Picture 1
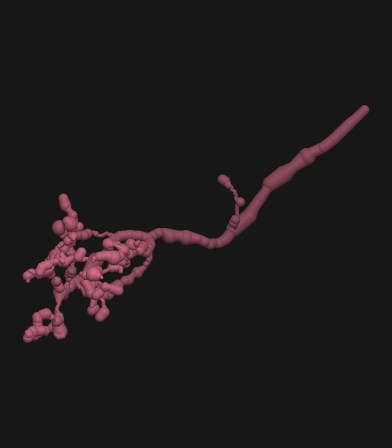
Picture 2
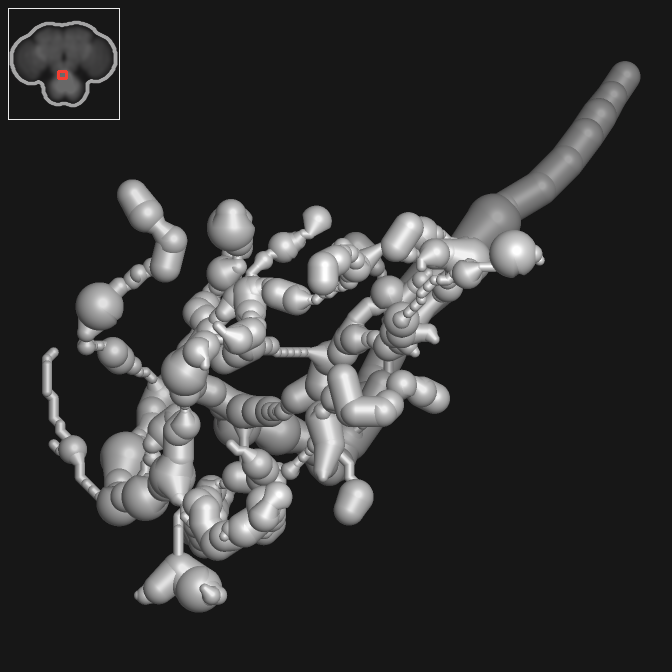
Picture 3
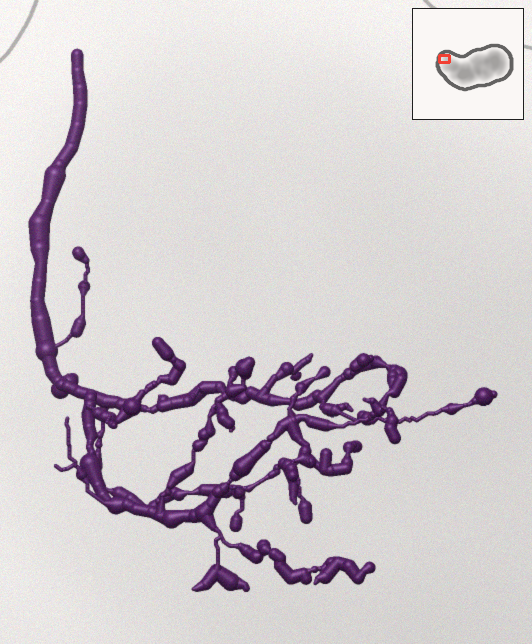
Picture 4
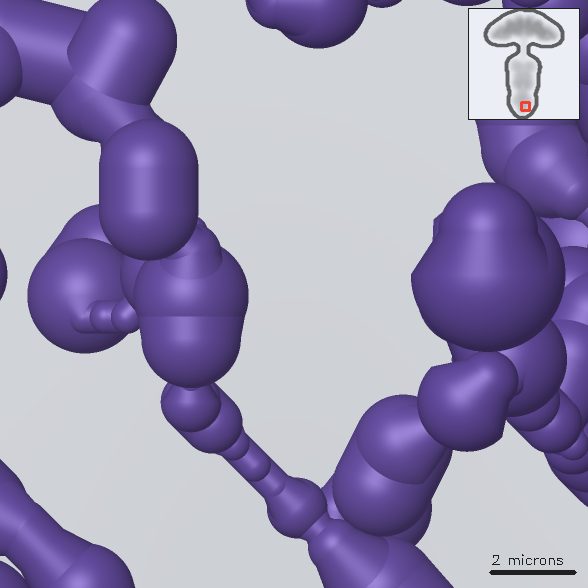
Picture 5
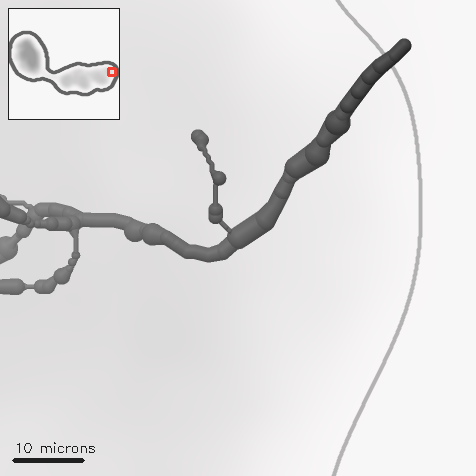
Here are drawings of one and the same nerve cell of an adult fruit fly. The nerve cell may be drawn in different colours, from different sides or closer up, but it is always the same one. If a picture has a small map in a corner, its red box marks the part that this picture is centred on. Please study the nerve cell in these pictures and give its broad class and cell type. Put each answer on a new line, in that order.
sensory neuron entering the nerve cord
SNxx11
